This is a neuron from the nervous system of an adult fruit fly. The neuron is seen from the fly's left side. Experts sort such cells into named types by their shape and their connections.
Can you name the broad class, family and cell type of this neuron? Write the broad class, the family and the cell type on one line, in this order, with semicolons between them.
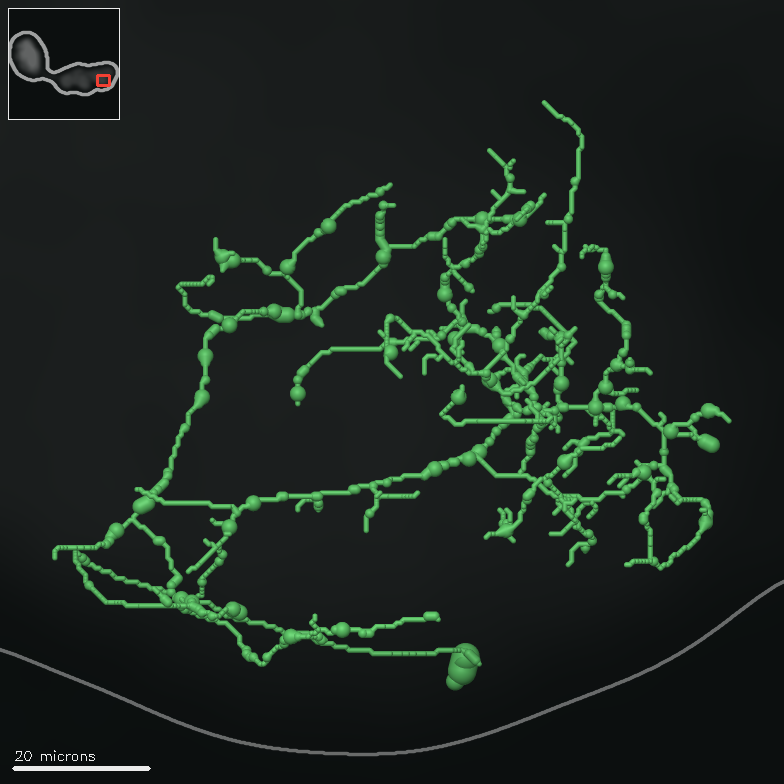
nerve-cord intrinsic neuron; hemilineage 14A; IN14A090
